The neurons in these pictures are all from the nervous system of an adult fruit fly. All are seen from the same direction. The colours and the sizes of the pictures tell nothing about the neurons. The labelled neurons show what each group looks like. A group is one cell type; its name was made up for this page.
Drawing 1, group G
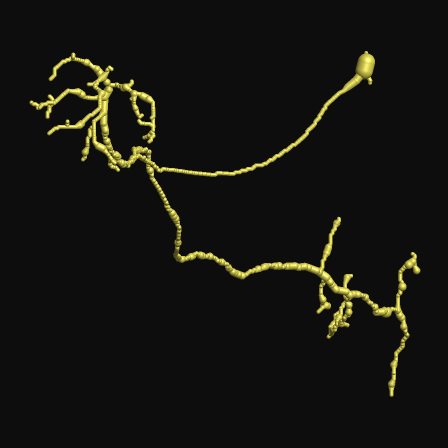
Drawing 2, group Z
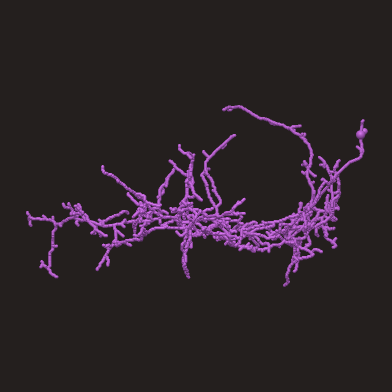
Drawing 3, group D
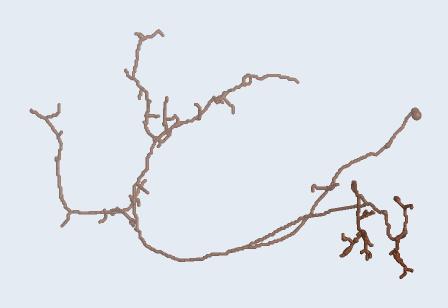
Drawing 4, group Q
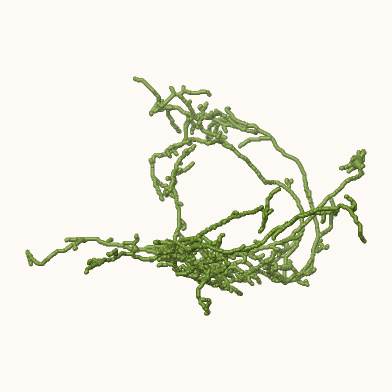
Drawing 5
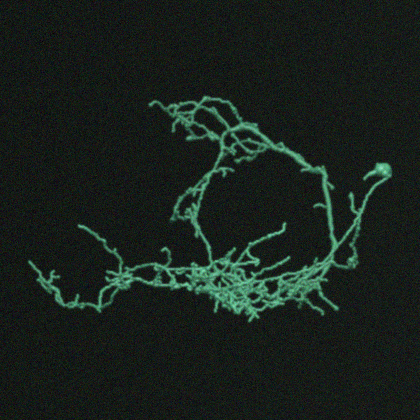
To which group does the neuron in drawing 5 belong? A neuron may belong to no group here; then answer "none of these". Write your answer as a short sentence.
It belongs to group Q.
